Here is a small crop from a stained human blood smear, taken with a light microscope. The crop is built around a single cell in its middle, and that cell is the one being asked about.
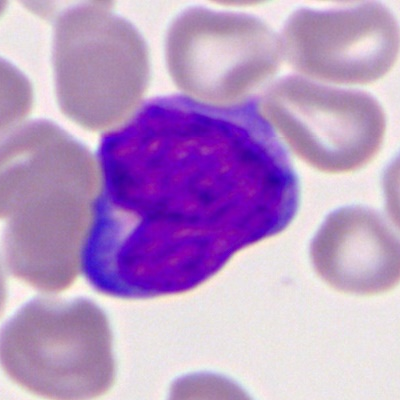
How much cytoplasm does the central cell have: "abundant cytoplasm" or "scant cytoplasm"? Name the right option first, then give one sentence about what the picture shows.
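Scant cytoplasm. The nucleus fills most of the cell.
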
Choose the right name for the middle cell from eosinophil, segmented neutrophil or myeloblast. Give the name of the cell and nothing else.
myeloblast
